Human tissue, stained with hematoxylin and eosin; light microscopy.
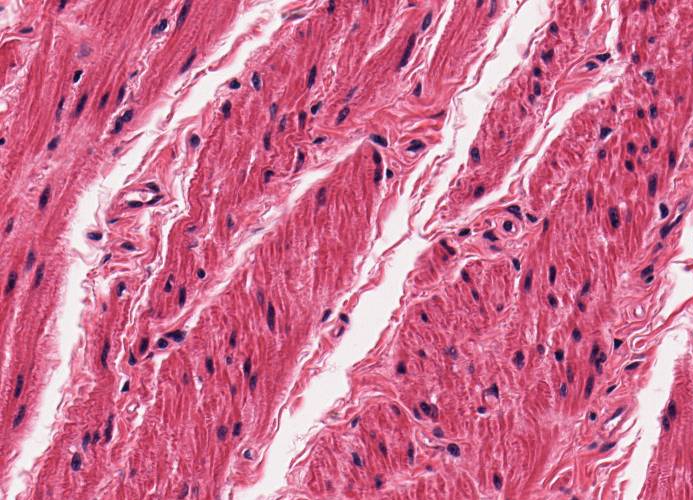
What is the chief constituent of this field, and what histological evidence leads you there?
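Tissue: smooth muscle. Eosinophilic fibres in long bundles, running diagonally from lower left to upper right.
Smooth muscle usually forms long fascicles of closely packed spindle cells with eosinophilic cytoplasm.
Nuclei dark blue, oval to elongated, long axes along the fibres.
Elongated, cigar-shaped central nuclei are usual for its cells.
Fine lengthwise streaks in the fibres; no clear cross-striations. Narrow white clefts between bundles, parallel to the fibres.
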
